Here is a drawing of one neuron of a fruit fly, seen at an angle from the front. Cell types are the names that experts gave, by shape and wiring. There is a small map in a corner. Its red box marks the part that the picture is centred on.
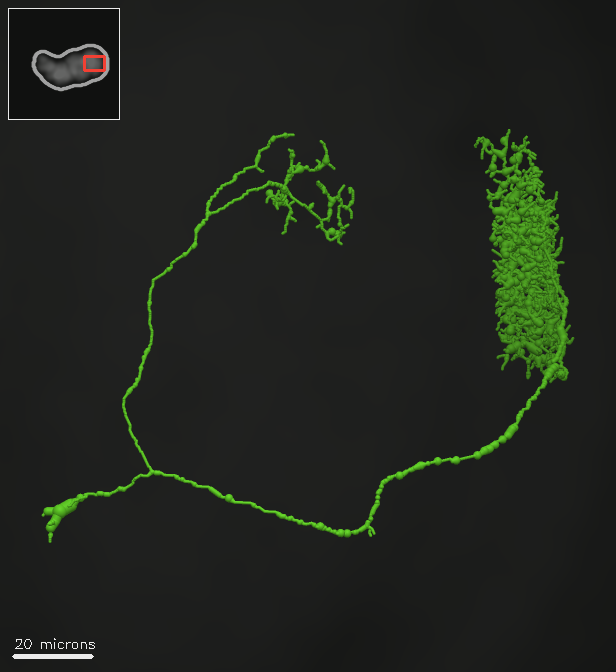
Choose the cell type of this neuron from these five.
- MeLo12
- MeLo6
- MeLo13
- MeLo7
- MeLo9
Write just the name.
MeLo9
